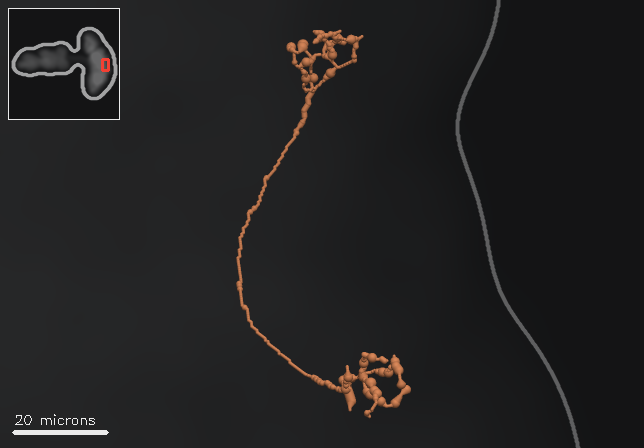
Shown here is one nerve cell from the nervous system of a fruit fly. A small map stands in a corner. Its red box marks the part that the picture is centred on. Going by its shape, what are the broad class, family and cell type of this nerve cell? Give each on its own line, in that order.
sensory neuron entering the brain
class olfactory
ORN_DC4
